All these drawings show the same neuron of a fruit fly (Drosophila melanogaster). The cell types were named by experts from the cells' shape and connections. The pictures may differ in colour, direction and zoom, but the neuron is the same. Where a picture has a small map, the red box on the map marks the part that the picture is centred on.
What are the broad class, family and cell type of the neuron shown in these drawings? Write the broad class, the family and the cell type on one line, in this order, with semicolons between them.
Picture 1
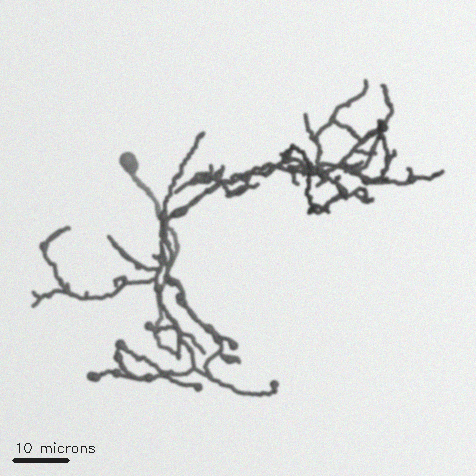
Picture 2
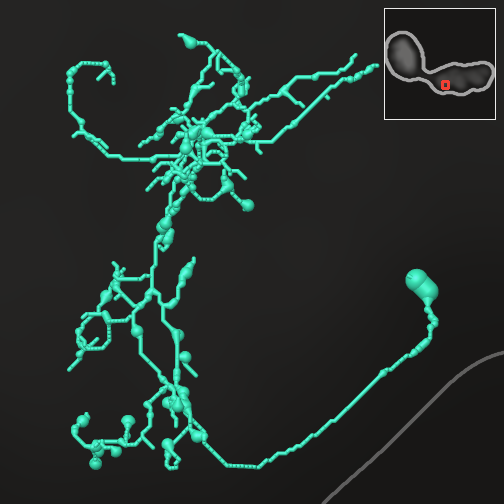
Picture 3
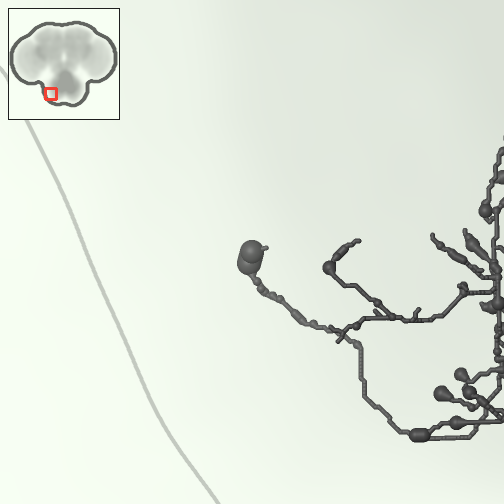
nerve-cord intrinsic neuron; hemilineage 01B; IN01B095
